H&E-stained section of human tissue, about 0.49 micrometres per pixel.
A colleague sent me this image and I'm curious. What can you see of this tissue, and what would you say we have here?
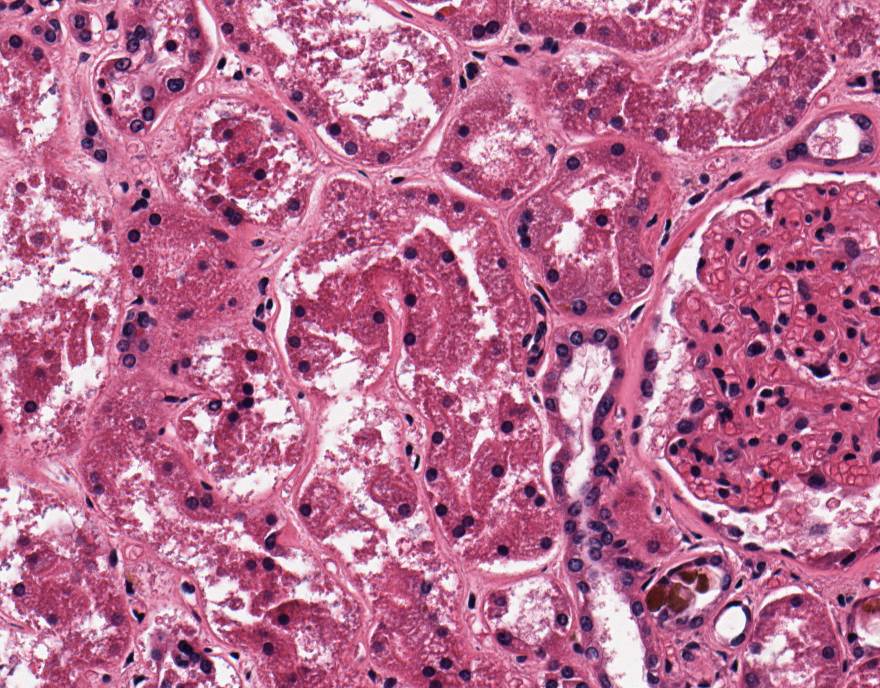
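Closely packed tubules fill most of the field. Their lining cells have abundant granular eosinophilic cytoplasm and single round dark nuclei set apart, with plenty of cytoplasm between them. The inner edges of these cells are frayed and ill-defined, as in poorly preserved tissue. Along the left side of a glomerular tuft, a thin white crescent of space separates the tuft from its capsule. This is renal cortex.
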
